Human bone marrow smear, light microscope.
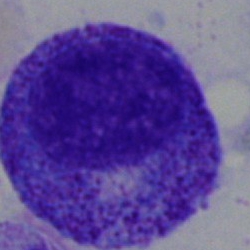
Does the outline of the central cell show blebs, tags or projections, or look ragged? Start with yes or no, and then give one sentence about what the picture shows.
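No. The cell outline is round and smooth.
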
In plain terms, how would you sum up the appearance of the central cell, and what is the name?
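See how most of the cytoplasm sits below the nucleus. Coarse dark purple granules crowd that cytoplasm, and some lie over the margins of the nucleus as well. Just beneath the nucleus, notice a paler patch with fewer granules. The cell is a promyelocyte.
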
